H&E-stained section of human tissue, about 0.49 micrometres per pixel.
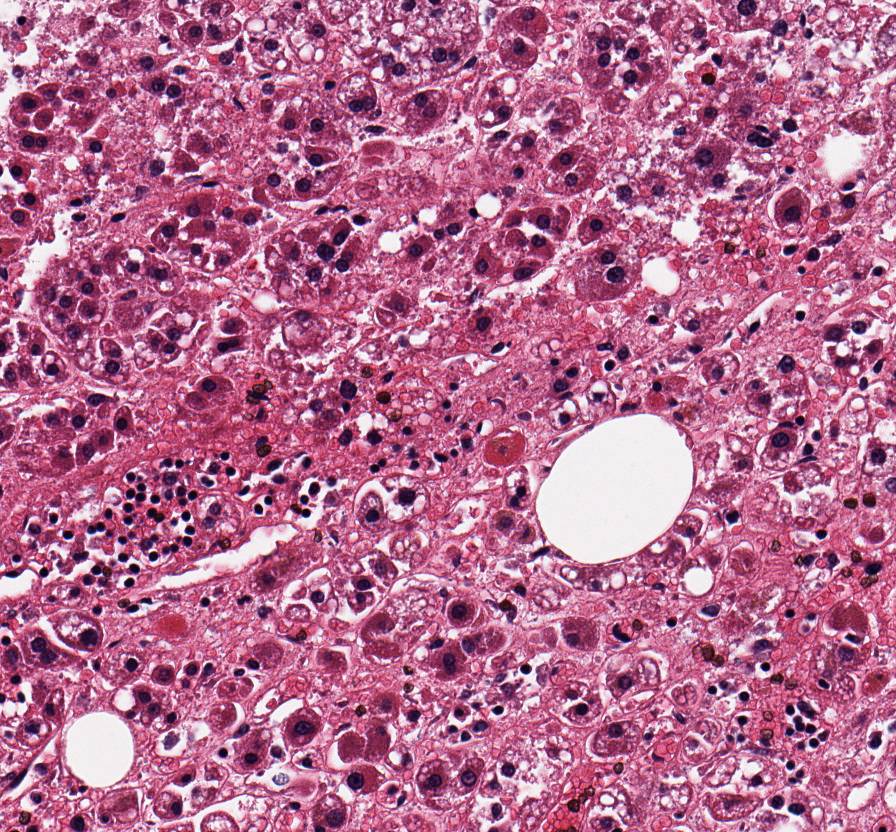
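Adrenal gland, H&E: a crowded sheet of large polygonal cells fills the field, without glands, tubules or orderly rows. Small brown granules are scattered throughout, most numerous on the right and lower right. A few rounded cells with dense, deep red cytoplasm stand out, one just left of the largest empty space. Narrow white clefts separate groups of cells, especially along the left edge.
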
